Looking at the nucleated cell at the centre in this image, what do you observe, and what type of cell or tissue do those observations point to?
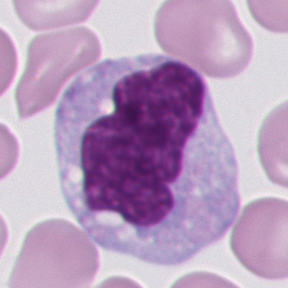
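I notice a smooth, roughly oval outline without surface projections. The nucleus looks irregular and folded, with several indentations along its edge. Its dark purple chromatin is patchy, lighter here, darker there. A few small clear vacuoles sit in the cytoplasm. This is a monocyte.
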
